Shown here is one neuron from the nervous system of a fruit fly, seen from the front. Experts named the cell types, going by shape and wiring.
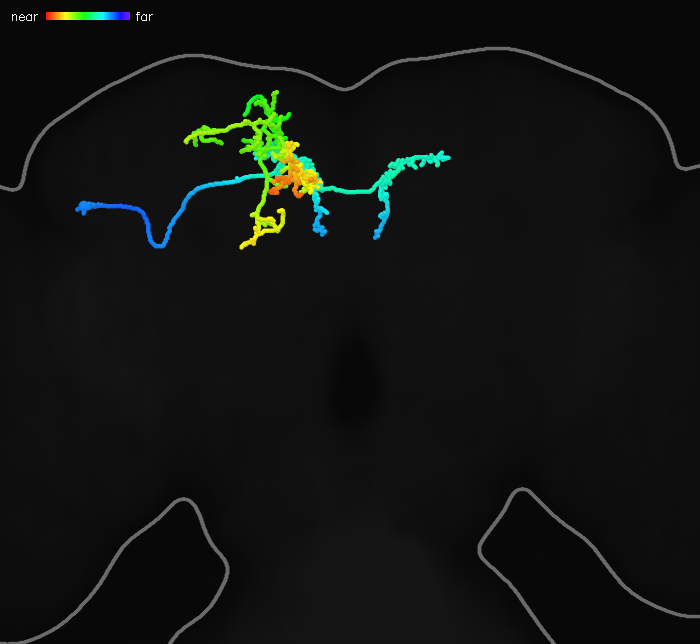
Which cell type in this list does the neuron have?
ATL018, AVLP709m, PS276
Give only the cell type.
ATL018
